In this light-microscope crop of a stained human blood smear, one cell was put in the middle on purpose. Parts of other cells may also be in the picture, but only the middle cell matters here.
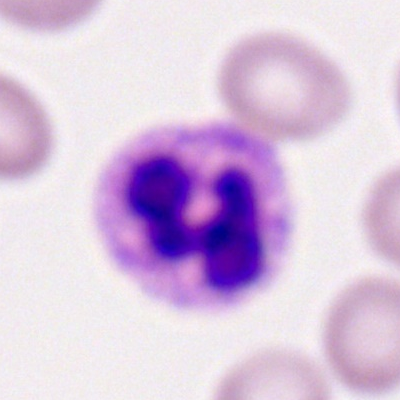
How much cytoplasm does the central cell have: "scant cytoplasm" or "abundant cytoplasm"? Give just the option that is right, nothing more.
Abundant cytoplasm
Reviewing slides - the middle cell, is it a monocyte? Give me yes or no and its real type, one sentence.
No, the correct answer for the middle cell is a segmented neutrophil, not a monocyte.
